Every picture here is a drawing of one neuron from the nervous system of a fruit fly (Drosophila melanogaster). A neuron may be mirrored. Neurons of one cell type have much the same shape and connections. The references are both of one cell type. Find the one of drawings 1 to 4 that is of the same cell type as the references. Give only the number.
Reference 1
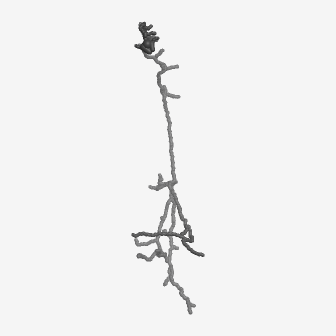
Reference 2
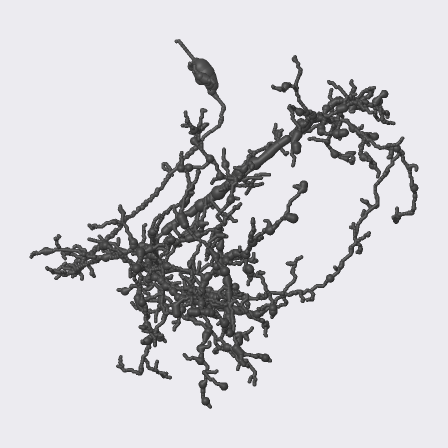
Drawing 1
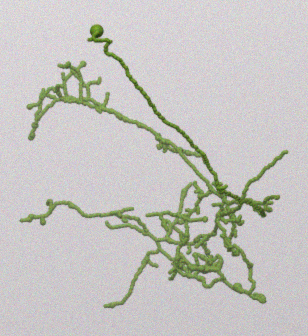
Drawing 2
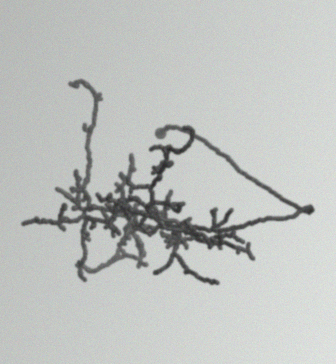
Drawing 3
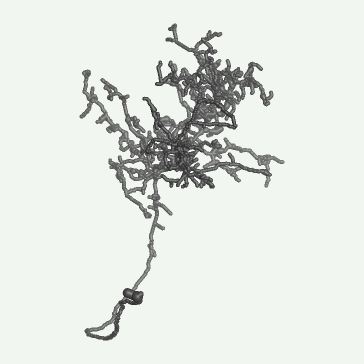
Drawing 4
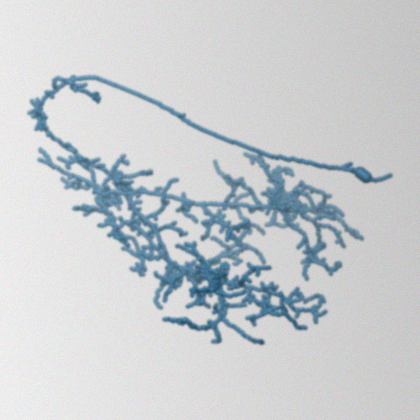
4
